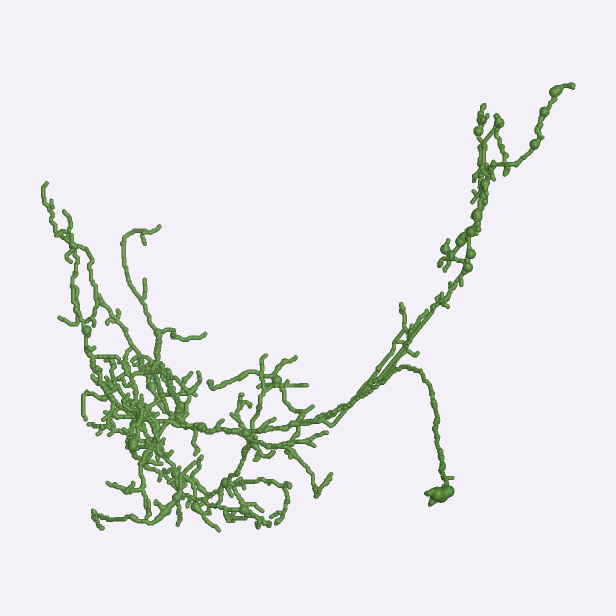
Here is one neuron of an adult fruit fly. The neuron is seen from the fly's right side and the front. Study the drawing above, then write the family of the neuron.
hemilineage LALa1_posterior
